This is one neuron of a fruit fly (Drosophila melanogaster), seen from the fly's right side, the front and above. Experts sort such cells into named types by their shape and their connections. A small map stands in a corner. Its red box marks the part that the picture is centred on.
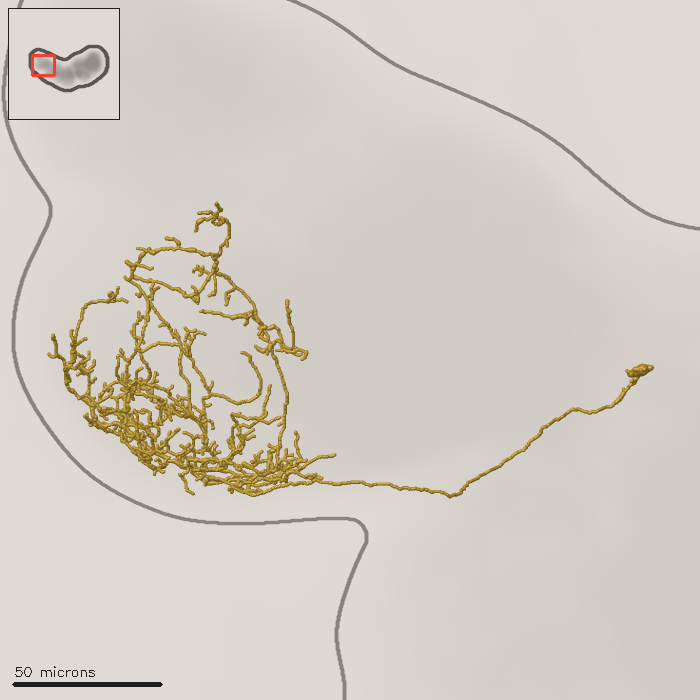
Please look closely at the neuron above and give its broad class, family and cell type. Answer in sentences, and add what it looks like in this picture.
This is a nerve-cord intrinsic neuron. Its family is hemilineage 01A. It is of cell type IN01A039. From left to right in the picture it spans about 200 microns. As drawn here it is wider than it is tall.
